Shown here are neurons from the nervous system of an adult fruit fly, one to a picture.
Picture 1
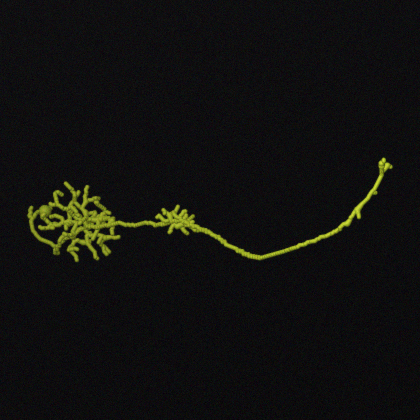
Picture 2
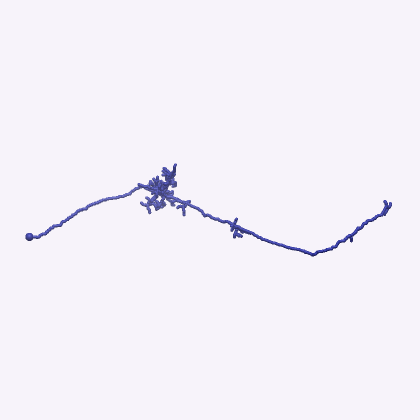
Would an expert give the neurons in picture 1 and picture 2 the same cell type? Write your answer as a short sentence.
They are of the same cell type.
